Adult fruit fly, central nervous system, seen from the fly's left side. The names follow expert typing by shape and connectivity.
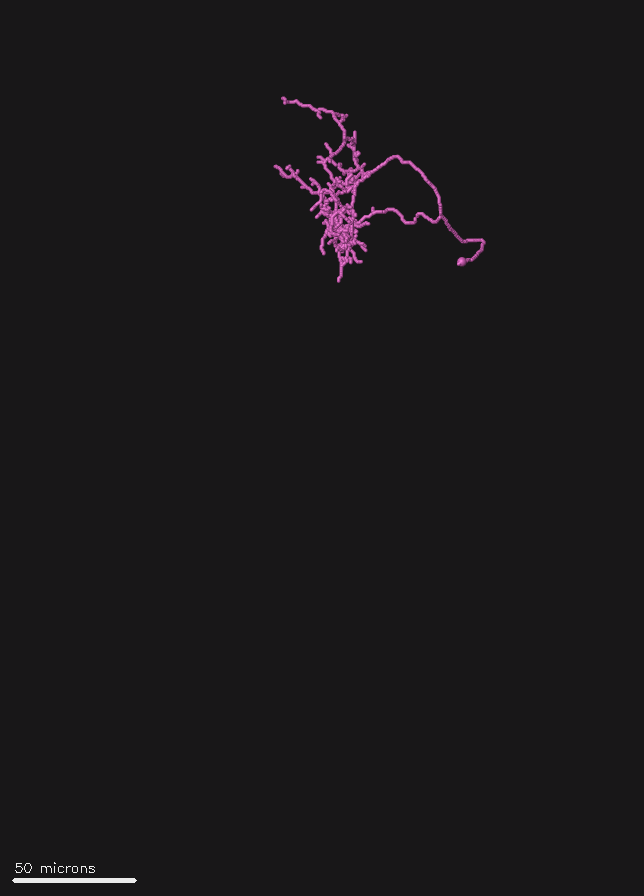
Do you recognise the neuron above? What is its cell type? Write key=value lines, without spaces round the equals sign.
cell_type=LHPV4d4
